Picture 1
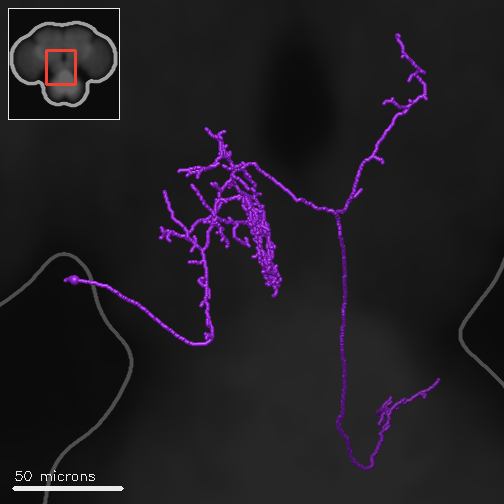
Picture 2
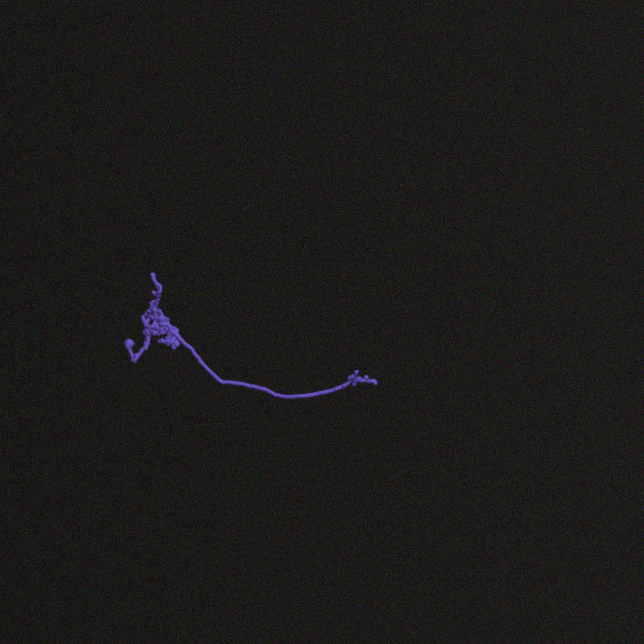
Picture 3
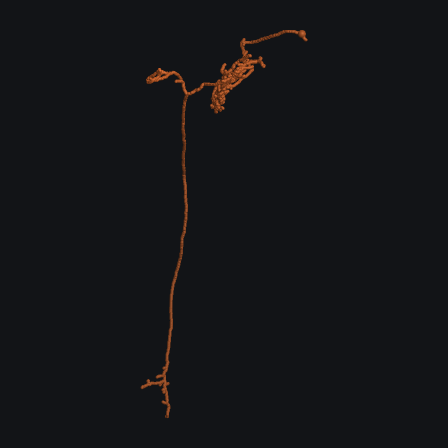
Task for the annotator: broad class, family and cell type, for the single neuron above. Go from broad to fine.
descending neuron; hemilineage LB6; DNge087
